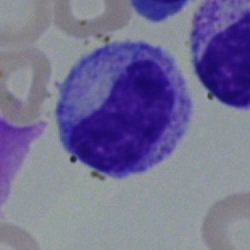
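Metamyelocyte at the centre of a stained bone marrow smear. Its indented nucleus, concave side toward the upper left, lies off-centre toward the lower right. The chromatin is dark purple-blue and moderately clumped, and fine purple granules are scattered through the cytoplasm.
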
